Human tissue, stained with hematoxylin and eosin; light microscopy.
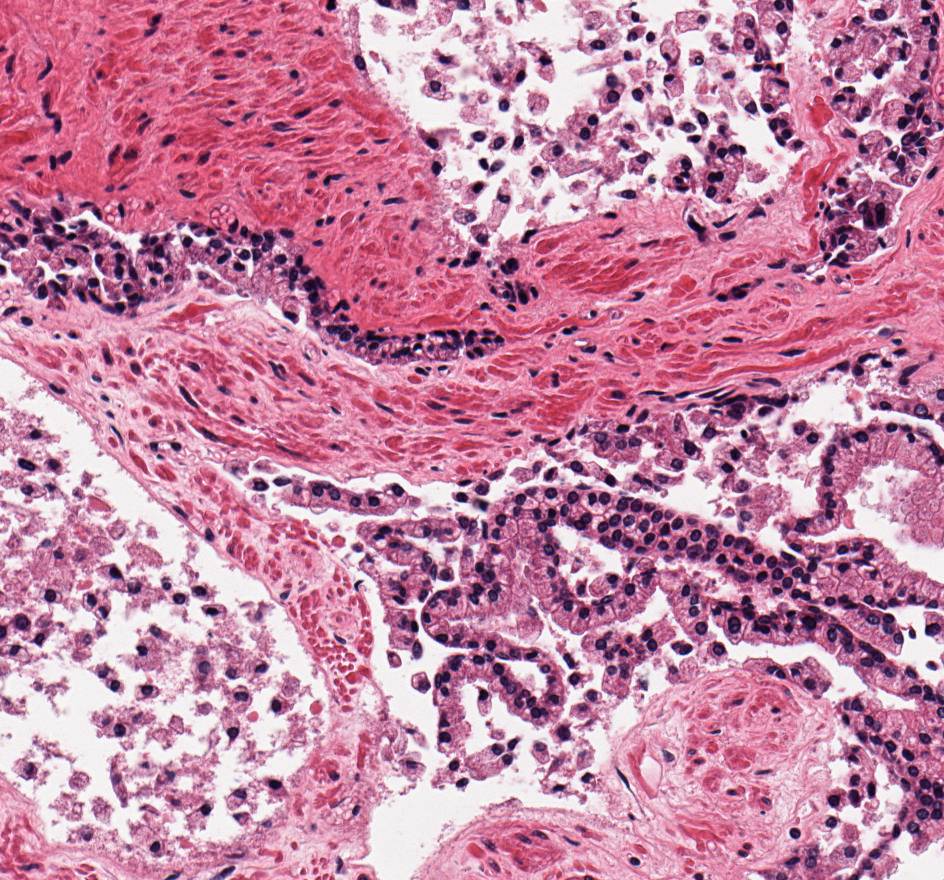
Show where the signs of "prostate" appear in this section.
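The section is prostate. In the lower right, the epithelium forms folded, looping ribbons that outline small gland-like spaces.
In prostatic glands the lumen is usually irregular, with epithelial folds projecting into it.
The folding seen here goes with that. The lining cells are cuboidal to low columnar with round, dark-staining nuclei, and their cytoplasm is pale pink and finely granular to vacuolated. The pink stromal bands contain spindle cells with elongated nuclei aligned along the band.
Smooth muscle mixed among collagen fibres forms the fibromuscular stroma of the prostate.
These spindle-cell bands are in keeping with that.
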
